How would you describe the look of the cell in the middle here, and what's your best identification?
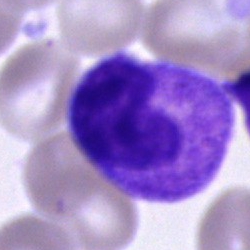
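First, position: the nucleus lies toward the left side of the cell. Second, shape: it is curved with an indentation, like a kidney. Third, cytoplasm: fine purple granules are scattered through it, and a paler patch lies against the upper side of the nucleus. Result: metamyelocyte.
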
